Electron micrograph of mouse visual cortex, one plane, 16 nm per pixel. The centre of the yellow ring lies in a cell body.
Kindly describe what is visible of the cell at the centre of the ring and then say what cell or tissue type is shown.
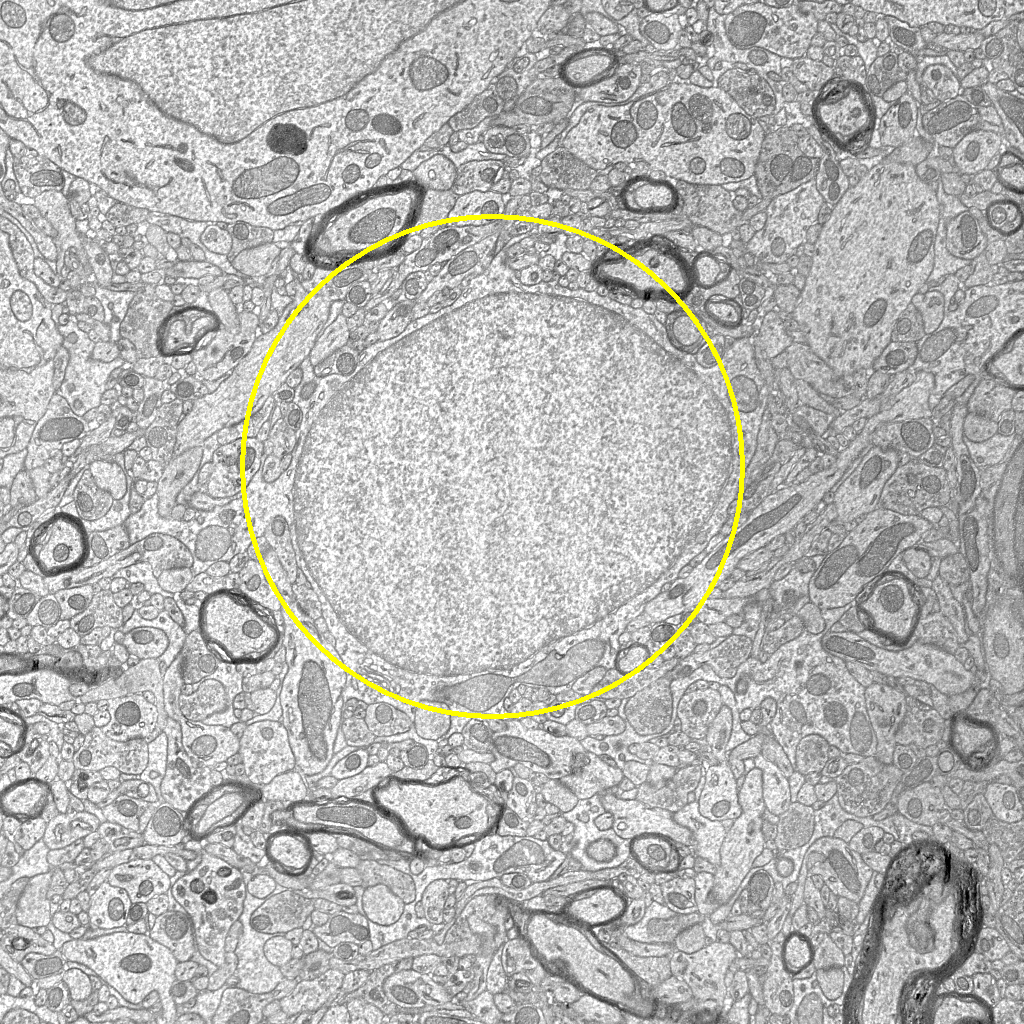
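Here the nucleus appears whole, with a rounded oval outline. Its envelope runs smoothly, lacking deep infoldings. Pale, finely granular chromatin is spread evenly through the nucleus, and no thick dark band of chromatin lines the inside of the envelope. The cell at the centre of the ring is an astrocyte.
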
